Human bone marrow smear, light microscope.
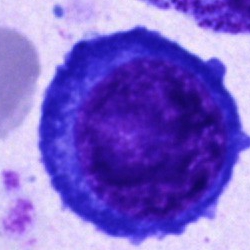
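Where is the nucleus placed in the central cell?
Slightly off centre, toward the right side of the cell.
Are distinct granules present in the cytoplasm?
No, none are seen.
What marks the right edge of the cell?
Small blunt blebs project from it.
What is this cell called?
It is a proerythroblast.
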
